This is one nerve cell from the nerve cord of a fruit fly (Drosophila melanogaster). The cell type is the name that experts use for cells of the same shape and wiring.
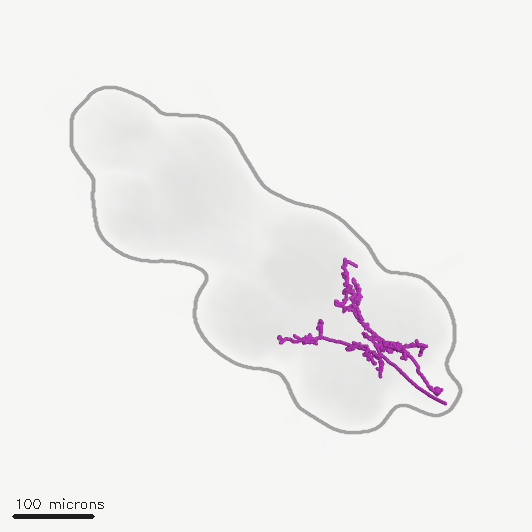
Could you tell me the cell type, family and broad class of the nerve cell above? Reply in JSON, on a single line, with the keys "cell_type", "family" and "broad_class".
{"cell_type": "AN08B096", "family": "hemilineage 08B", "broad_class": "ascending neuron"}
